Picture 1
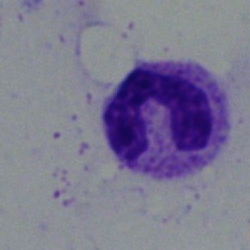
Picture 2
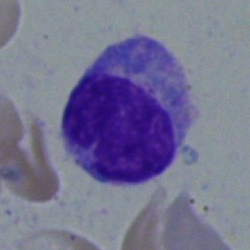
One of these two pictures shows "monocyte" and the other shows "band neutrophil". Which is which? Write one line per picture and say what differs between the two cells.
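The cell in picture 1 is a band neutrophil. The cytoplasm is dotted with fine violet granules.
The cell in picture 2 is a monocyte. The cytoplasm shows no distinct granules.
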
